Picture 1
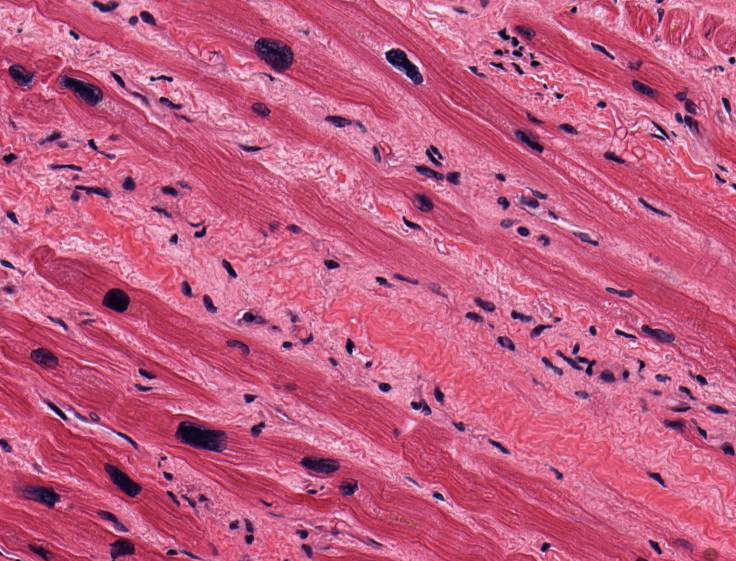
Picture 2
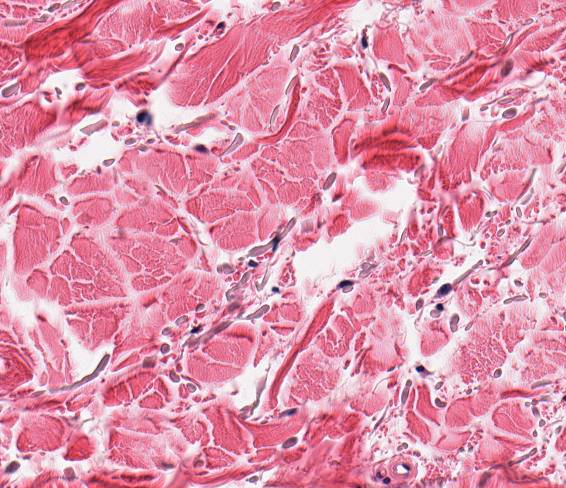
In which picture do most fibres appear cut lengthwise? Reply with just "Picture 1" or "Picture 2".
Picture 1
